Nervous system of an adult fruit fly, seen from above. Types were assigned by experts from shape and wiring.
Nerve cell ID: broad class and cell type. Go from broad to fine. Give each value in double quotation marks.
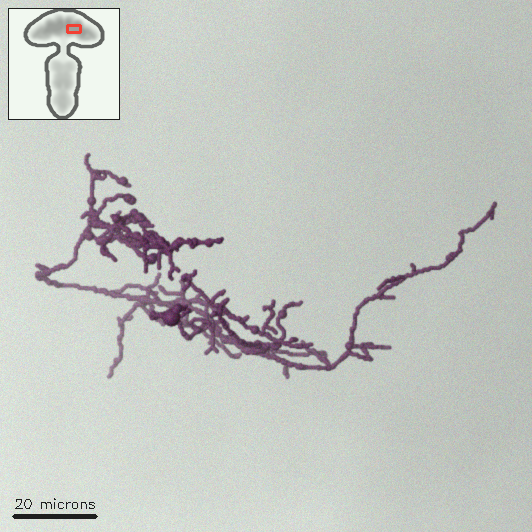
"central-brain intrinsic neuron", "CB3541"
